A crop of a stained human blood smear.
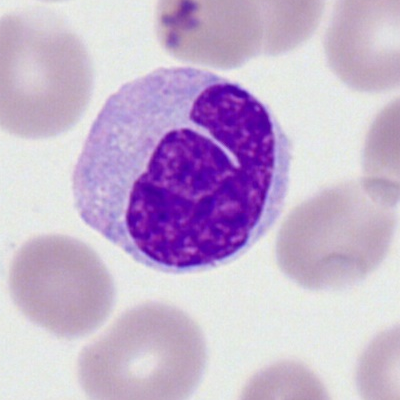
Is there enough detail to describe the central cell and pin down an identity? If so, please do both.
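First, the outline: round and smooth. Second, the nucleus: no nucleoli are visible. Third, the cytoplasm: plentiful and pale greyish lilac. Fourth, its contents: fine, faint pinkish granules. Name: monocyte.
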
